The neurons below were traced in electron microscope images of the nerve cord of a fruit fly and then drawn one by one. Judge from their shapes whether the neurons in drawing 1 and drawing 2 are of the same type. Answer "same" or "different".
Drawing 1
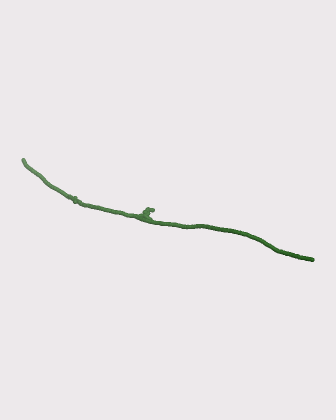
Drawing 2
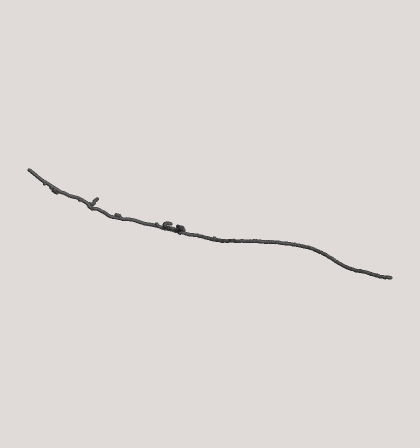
same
